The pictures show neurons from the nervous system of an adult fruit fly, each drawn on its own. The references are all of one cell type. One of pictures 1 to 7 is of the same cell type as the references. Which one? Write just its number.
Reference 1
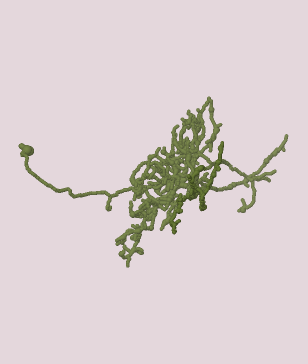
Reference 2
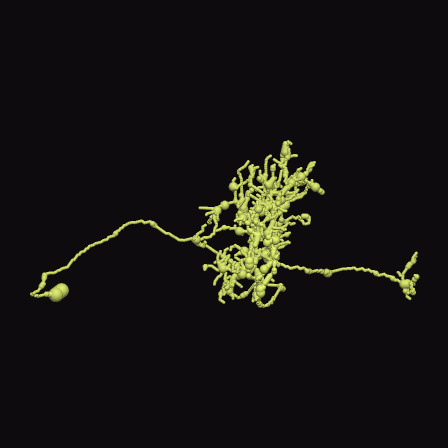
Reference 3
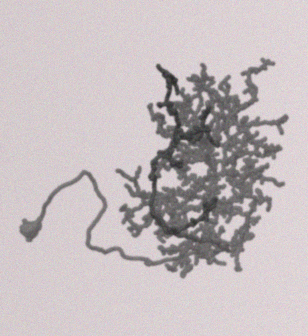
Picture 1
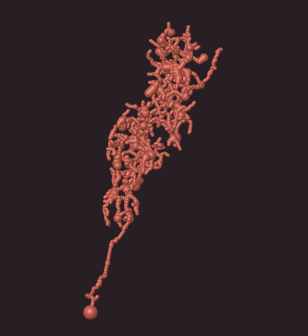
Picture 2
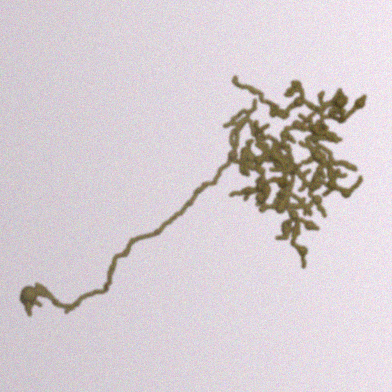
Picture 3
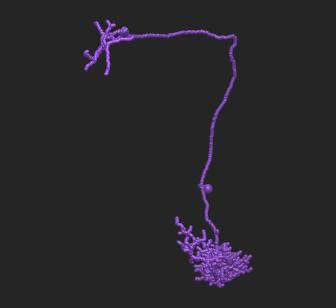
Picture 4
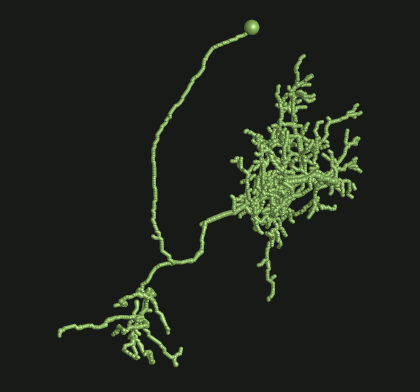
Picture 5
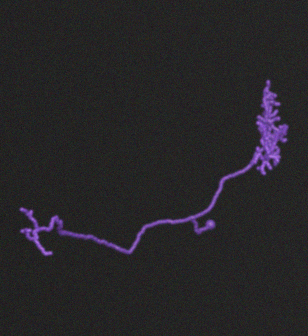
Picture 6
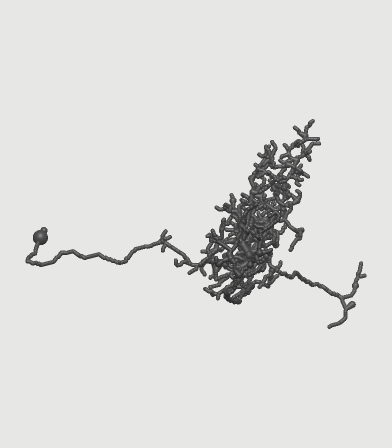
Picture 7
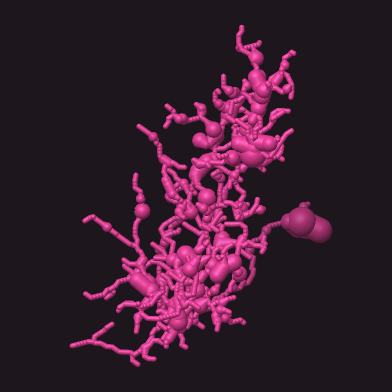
6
